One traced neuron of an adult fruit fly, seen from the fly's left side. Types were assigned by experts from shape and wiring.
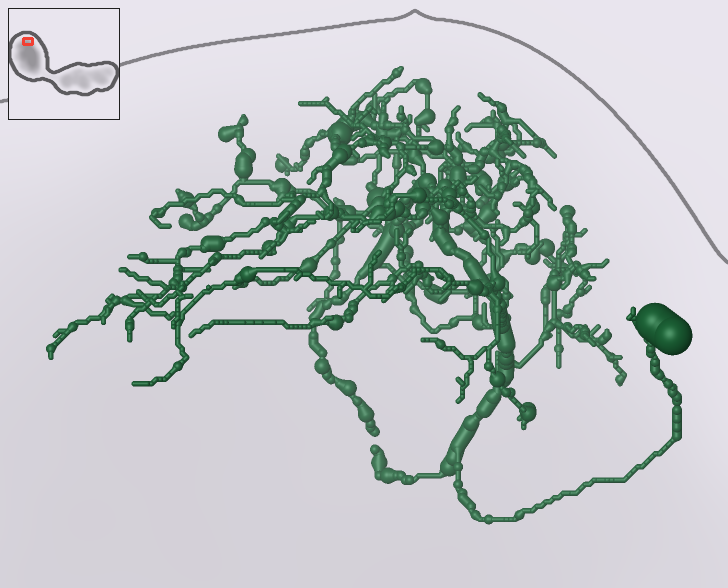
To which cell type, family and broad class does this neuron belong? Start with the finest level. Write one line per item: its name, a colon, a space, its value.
cell type: SLP252_b
family: hemilineage SLPpl1
broad class: central-brain intrinsic neuron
